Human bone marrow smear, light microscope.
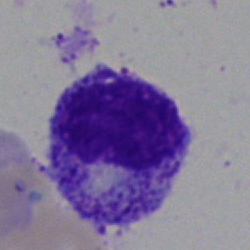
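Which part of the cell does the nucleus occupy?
It is large and fills the upper part.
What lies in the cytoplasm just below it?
A pale, clear area.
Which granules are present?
Coarse, dark purple ones, crowding the cytoplasm below the nucleus.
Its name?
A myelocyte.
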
